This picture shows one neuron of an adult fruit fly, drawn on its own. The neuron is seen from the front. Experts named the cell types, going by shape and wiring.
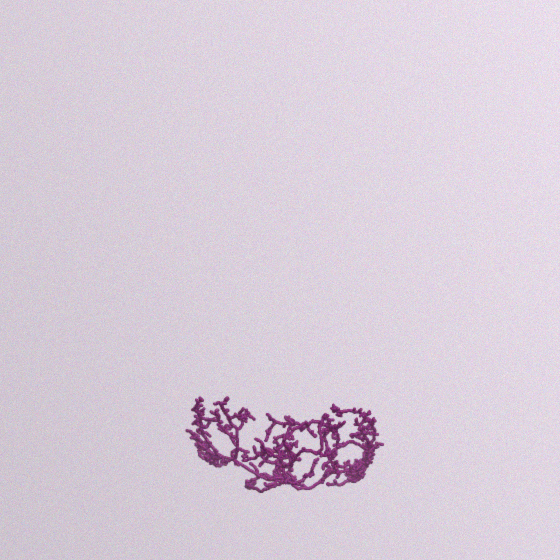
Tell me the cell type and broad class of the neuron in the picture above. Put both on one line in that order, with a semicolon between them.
GNG029; central-brain intrinsic neuron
